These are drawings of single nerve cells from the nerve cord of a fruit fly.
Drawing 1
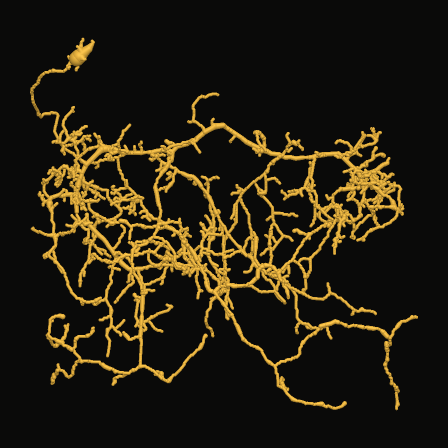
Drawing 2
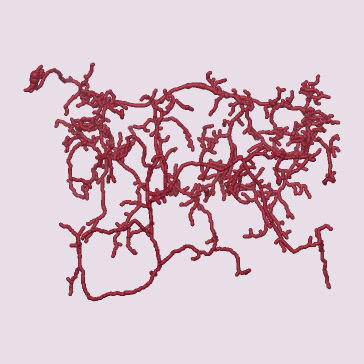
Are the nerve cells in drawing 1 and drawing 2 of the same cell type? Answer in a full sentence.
They are of the same cell type.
